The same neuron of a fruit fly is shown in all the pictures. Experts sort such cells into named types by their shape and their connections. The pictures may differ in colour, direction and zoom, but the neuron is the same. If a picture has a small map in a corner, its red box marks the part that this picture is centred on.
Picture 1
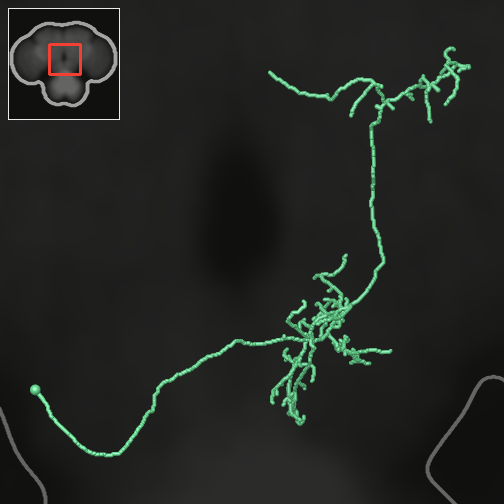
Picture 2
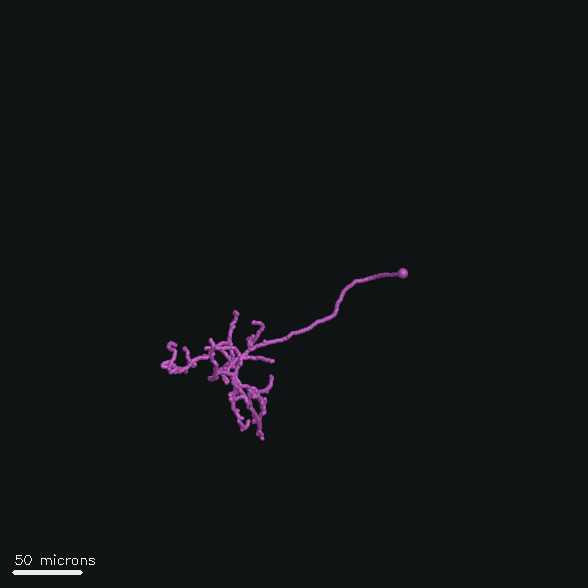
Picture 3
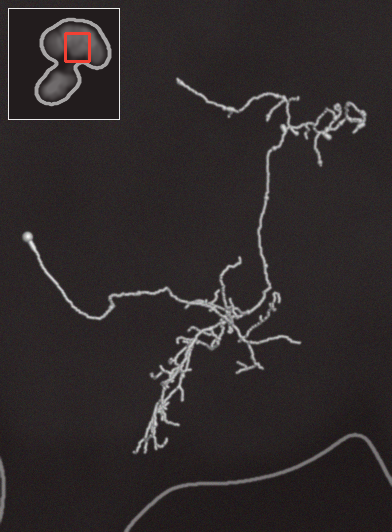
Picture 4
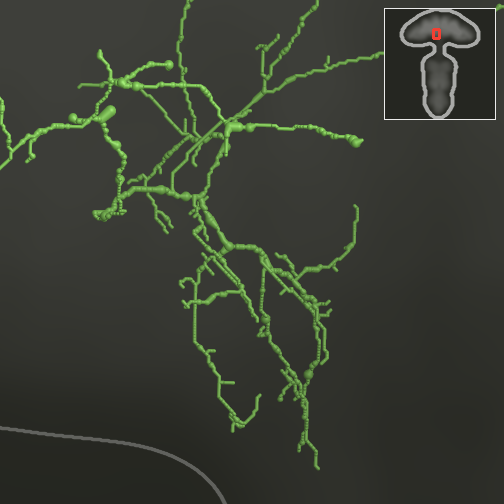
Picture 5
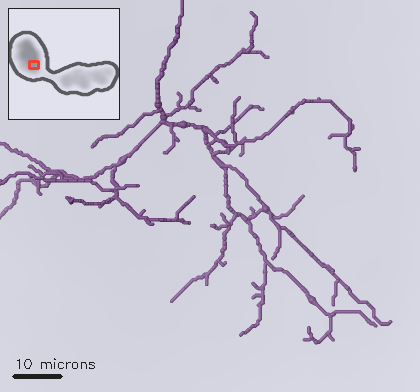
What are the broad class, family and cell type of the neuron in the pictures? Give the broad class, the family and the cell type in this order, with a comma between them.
central-brain intrinsic neuron, hemilineage MX7, GNG662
